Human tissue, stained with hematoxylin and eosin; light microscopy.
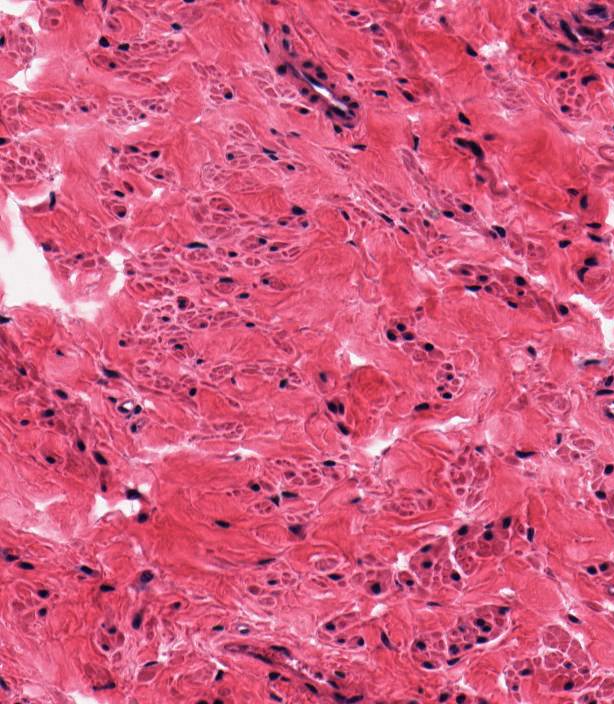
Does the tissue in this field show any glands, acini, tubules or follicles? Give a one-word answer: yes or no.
No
